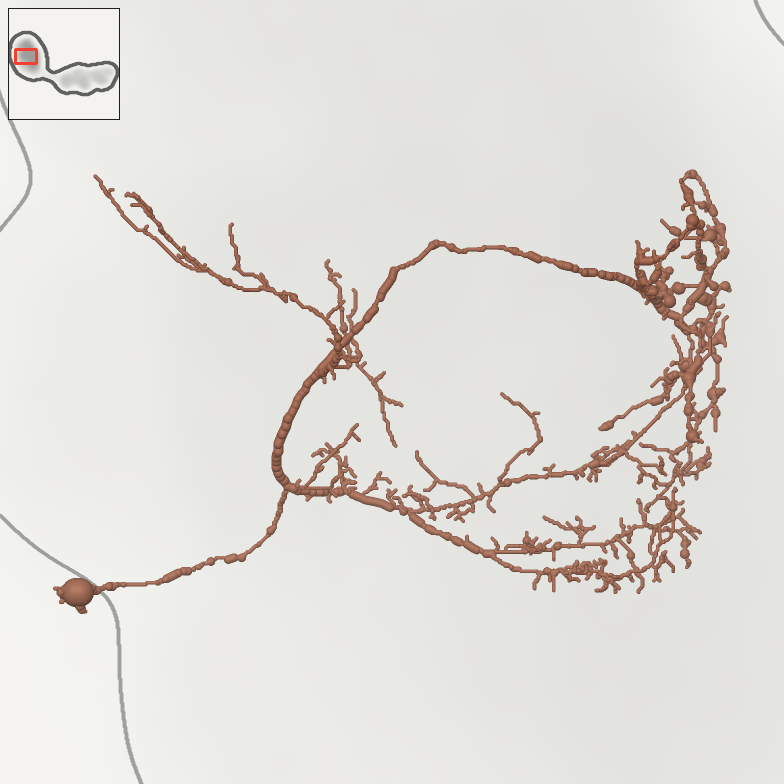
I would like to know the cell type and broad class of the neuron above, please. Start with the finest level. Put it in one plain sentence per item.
The cell type is PS063.
The broad class is central-brain intrinsic neuron.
